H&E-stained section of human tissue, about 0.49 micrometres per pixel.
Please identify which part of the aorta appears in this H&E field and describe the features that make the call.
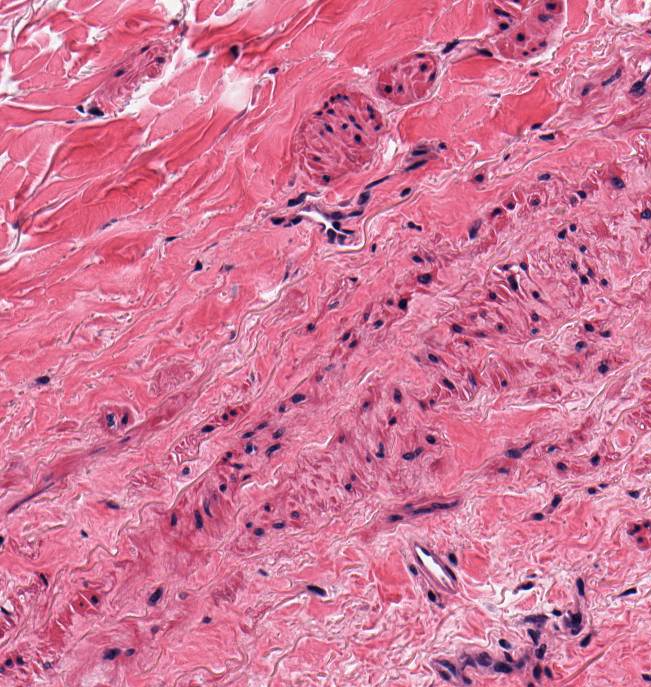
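You've got tunica adventitia: spindle-shaped cells with elongated dark nuclei are scattered among the fibres, crowded most in a middle band.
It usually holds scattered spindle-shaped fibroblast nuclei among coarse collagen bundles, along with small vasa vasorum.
A few small vessels with narrow, slit-like empty lumens are present, one in the lower centre-right. Upper left, the fibre bundles run deeper pink between narrow white clefts. Near the top centre, a small rounded fibre bundle with wavy nuclei is cut across.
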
